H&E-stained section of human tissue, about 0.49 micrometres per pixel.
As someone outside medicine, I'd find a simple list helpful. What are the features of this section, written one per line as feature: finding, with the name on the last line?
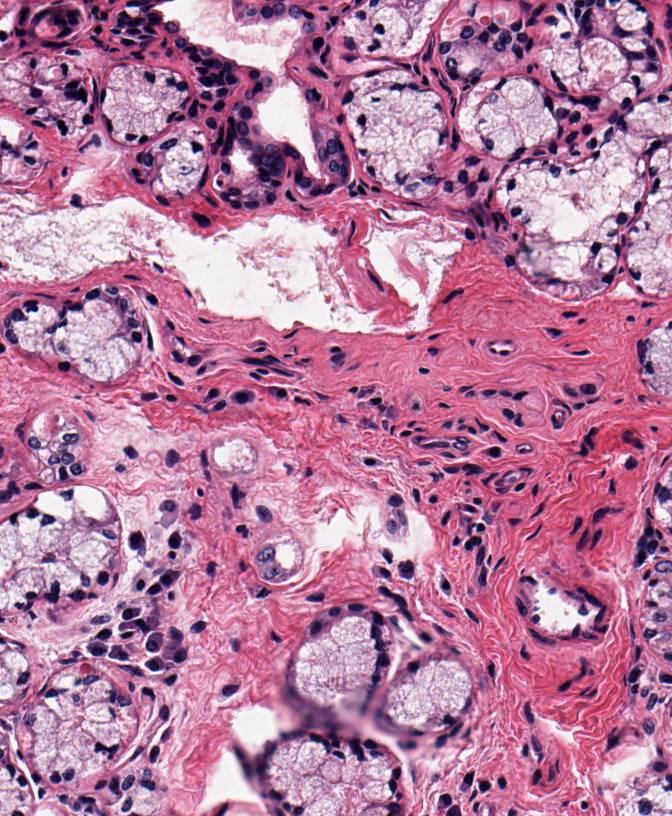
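Acini: mucous; pale, bubbly cytoplasm; small dark nuclei flat at bases
Upper left space: elongated, holding pale, wispy, faintly stained material
Central stroma: wavy collagen fibres, scattered spindle-shaped fibroblast nuclei
Fat cells: none in field
Name: minor salivary gland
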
